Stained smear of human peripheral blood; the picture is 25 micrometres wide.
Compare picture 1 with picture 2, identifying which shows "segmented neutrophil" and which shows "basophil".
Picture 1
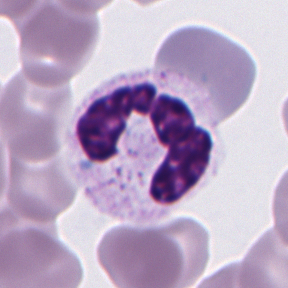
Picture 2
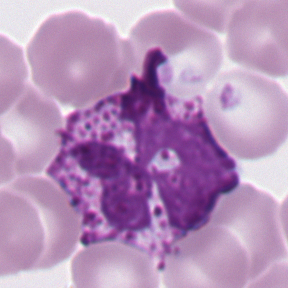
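Segmented neutrophil: picture 1. Basophil: picture 2. Granules: picture 1 has fine lilac granules scattered through plentiful pale pinkish-lilac cytoplasm; picture 2 has many coarse dark purple granules scattered through the cytoplasm.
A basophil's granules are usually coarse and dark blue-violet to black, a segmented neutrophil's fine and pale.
Nucleus: in picture 1 the chromatin is dark purple and coarsely clumped; in picture 2 the nucleus is divided into at least two large lobes, with a small pale oval clear area near the middle of the nuclear mass.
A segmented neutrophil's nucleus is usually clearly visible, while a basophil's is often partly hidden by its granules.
Outline: round in picture 1; in picture 2 a single slender finger-like process sticks out from the top edge.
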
